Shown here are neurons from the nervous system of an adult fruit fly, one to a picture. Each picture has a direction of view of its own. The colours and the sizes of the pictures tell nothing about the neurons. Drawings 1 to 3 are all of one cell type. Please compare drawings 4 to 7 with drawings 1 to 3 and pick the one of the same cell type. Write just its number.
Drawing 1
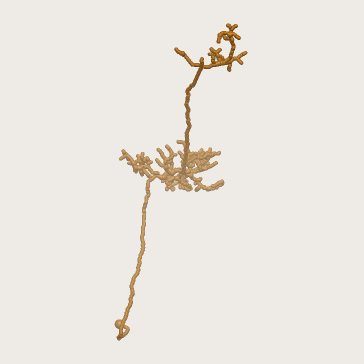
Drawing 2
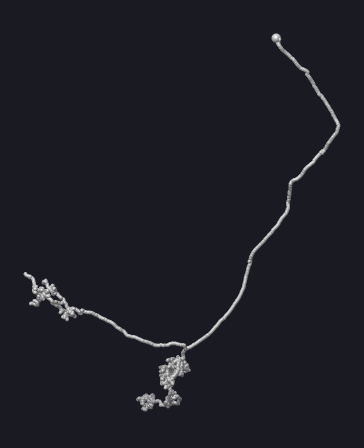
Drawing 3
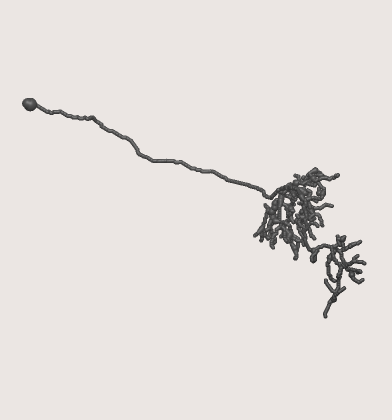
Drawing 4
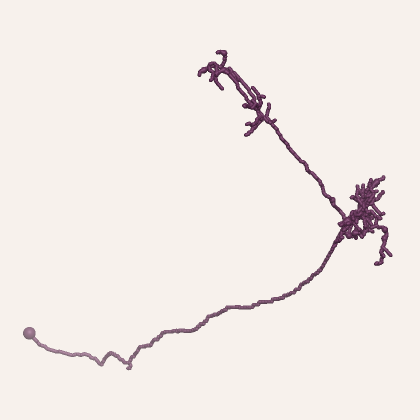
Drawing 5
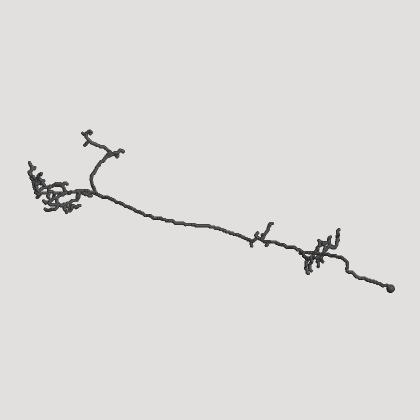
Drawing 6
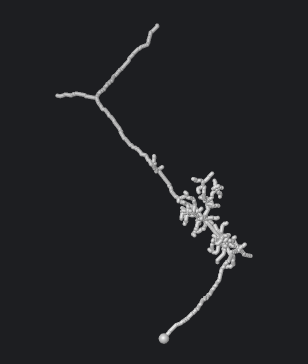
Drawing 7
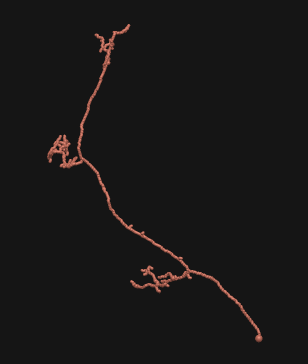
4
